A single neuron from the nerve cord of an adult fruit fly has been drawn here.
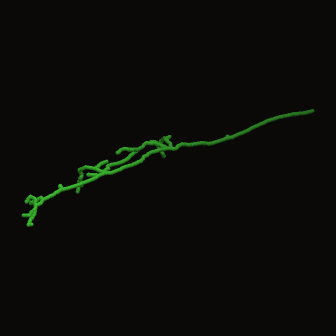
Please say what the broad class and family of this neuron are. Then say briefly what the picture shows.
This is a descending neuron. The family is hemilineage LB7. No cell body is drawn. In this view it is more than twice as wide as it is tall.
